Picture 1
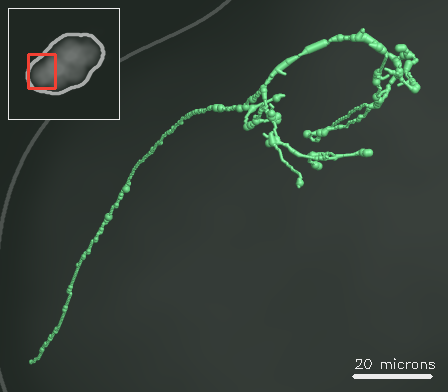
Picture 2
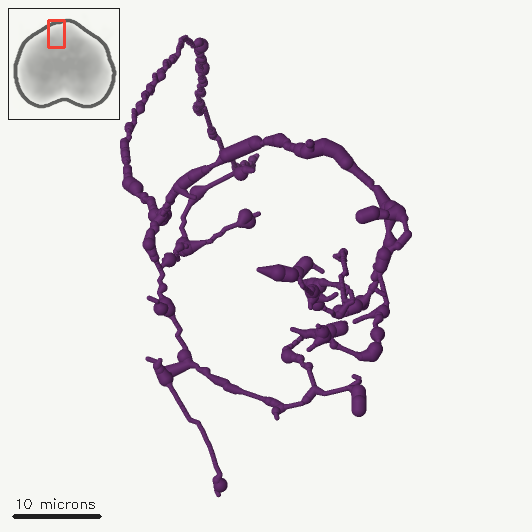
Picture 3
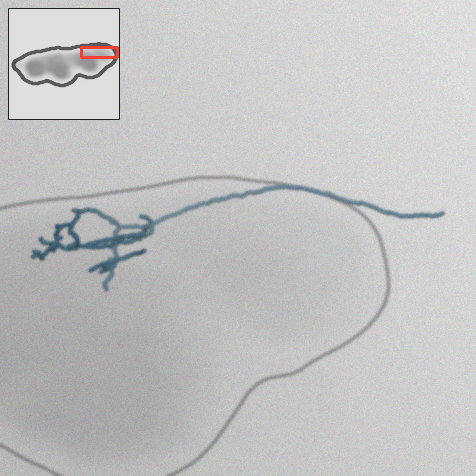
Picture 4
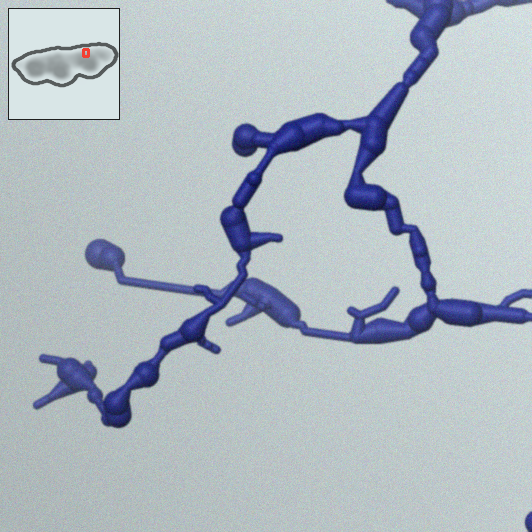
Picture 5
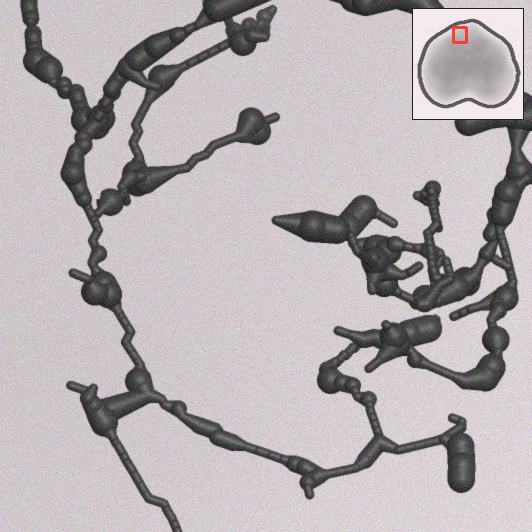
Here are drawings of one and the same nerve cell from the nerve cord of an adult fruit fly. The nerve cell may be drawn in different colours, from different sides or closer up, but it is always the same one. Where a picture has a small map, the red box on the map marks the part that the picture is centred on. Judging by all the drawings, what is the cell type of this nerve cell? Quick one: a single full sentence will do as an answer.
This nerve cell is included in the cell type SNxx15.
